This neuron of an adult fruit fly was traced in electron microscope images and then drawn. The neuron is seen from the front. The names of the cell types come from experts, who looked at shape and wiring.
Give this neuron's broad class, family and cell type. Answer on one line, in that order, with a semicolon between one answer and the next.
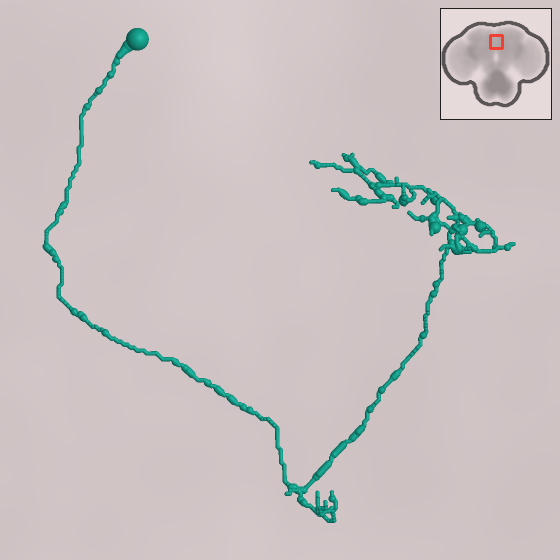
central-brain intrinsic neuron; class CX; vDeltaB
